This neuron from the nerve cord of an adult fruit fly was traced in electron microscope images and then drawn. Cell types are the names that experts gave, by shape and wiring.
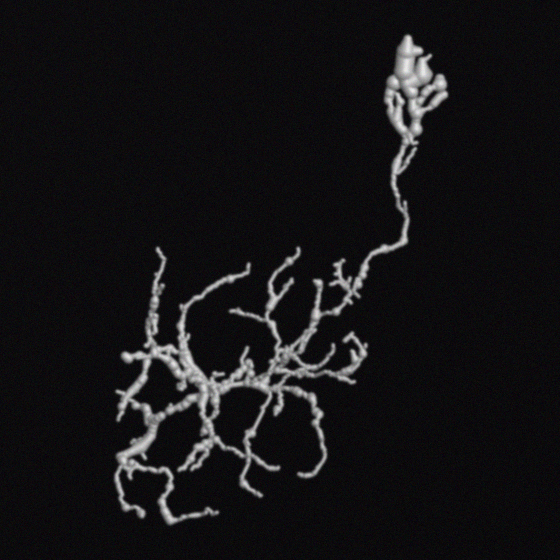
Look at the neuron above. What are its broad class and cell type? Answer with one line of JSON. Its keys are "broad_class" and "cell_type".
{"broad_class": "nerve-cord intrinsic neuron", "cell_type": "INXXX471"}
